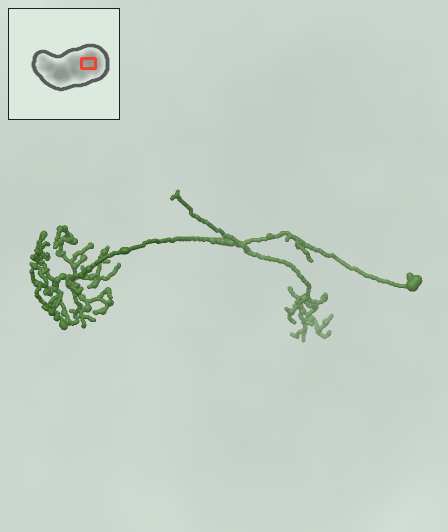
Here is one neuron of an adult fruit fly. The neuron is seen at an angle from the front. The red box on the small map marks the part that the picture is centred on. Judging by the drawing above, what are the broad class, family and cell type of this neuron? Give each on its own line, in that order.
central-brain intrinsic neuron
hemilineage EBa1
ER1_b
